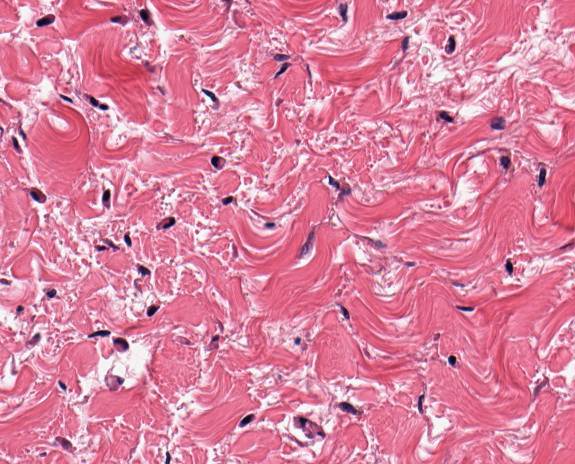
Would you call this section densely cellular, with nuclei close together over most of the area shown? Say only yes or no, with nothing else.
No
